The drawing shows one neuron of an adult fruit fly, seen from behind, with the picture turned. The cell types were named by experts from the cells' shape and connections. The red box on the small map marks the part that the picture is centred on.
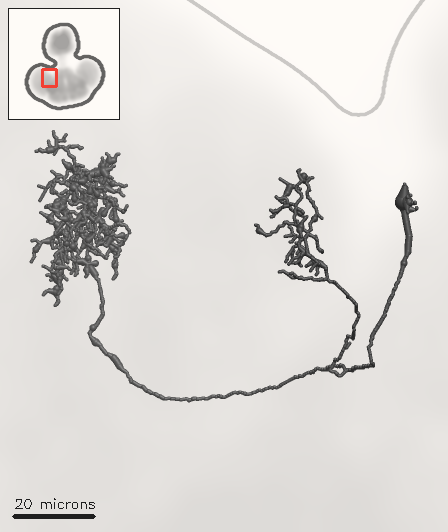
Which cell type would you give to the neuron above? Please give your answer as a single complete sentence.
The cell type that fits this neuron is MeLo9.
